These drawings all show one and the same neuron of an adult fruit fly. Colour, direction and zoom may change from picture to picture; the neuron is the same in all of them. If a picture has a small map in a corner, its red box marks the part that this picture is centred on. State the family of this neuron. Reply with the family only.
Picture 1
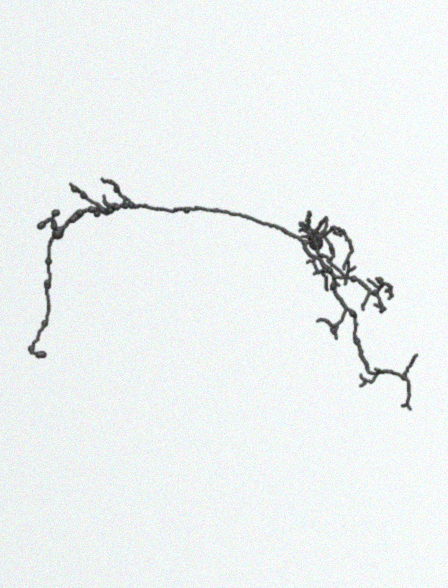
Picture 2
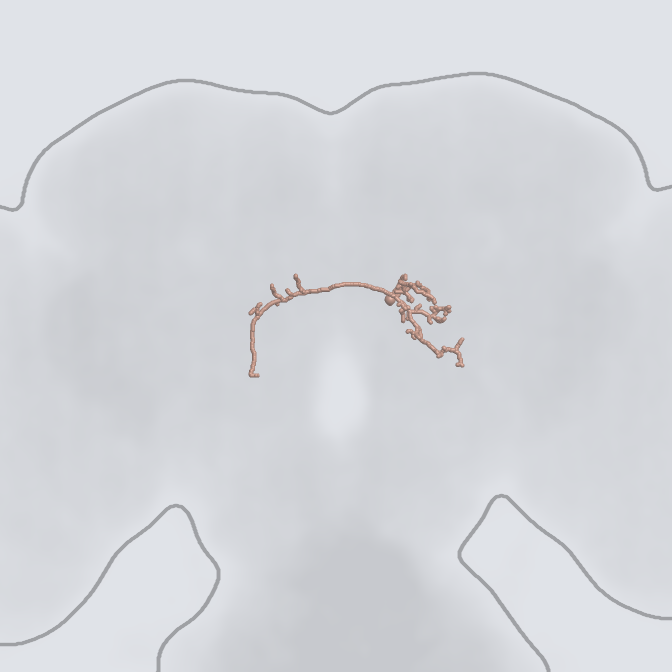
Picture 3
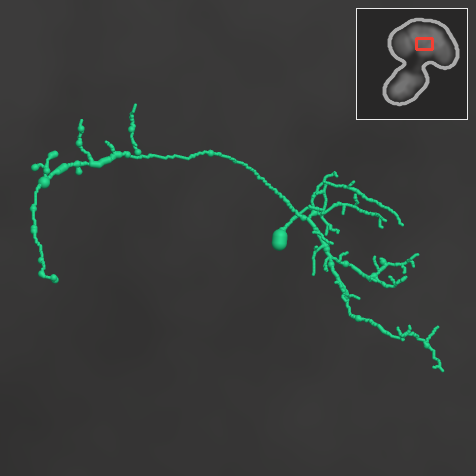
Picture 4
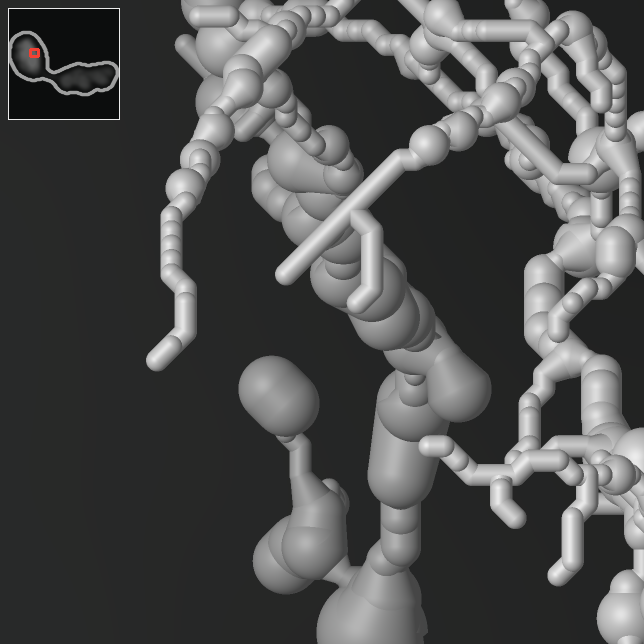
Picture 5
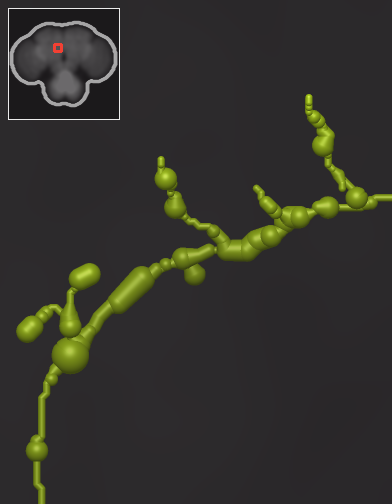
hemilineage DM6_posterior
